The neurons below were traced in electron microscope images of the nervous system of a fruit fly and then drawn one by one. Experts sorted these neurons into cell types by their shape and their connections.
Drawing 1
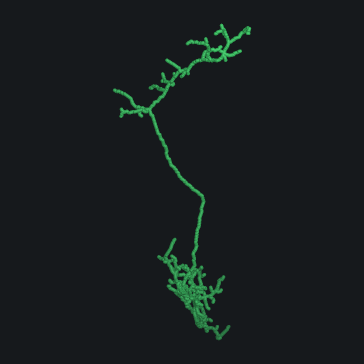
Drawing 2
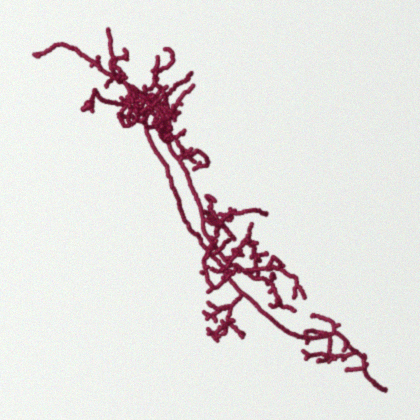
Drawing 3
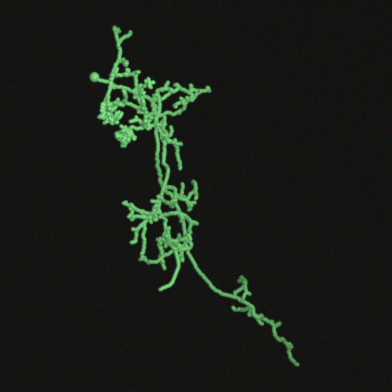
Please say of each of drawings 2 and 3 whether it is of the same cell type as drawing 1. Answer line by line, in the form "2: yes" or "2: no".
2: no
3: no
